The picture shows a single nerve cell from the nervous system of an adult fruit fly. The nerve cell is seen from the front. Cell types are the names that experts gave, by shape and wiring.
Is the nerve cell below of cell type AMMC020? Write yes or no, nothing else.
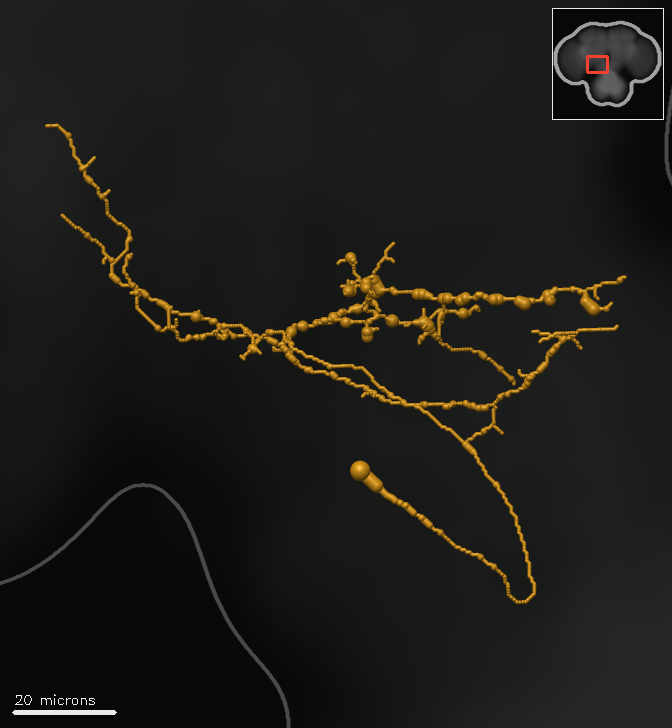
yes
